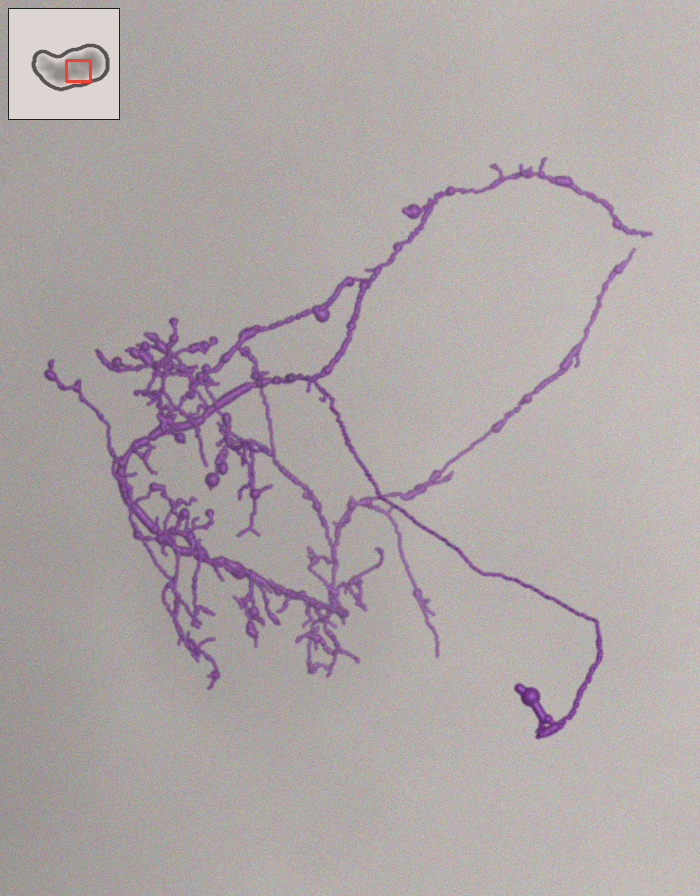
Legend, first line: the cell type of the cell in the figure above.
CB1421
